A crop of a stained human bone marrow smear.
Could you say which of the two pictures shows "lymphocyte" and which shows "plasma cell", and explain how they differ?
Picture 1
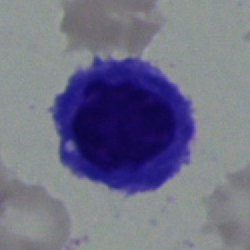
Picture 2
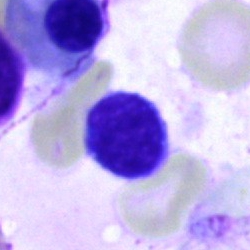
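Picture 1 is the plasma cell, picture 2 the lymphocyte. The plasma cell's cytoplasm is deep blue and wraps right round the nucleus.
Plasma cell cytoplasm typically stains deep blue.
In the lymphocyte, by contrast, the nucleus fills almost the whole cell, leaving at most a very thin rim of cytoplasm.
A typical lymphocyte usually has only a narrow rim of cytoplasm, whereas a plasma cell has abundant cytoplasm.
The lymphocyte's chromatin is dark purple and densely clumped, with no nucleolus showing.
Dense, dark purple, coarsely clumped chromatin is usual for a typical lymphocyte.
The plasma cell's nucleus stains very dark purple, darker than its cytoplasm. Neither cell shows granules, and both outlines are roughly round, though the plasma cell's edge is finely bumpy and irregular. A small pale spot also sits in the plasma cell's cytoplasm, on its left side.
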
